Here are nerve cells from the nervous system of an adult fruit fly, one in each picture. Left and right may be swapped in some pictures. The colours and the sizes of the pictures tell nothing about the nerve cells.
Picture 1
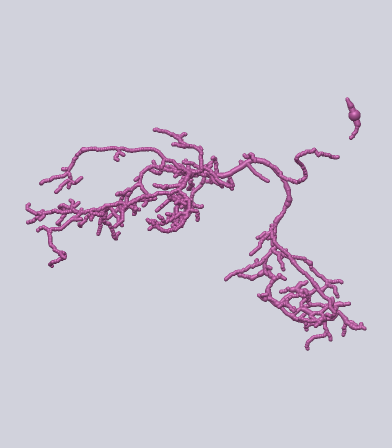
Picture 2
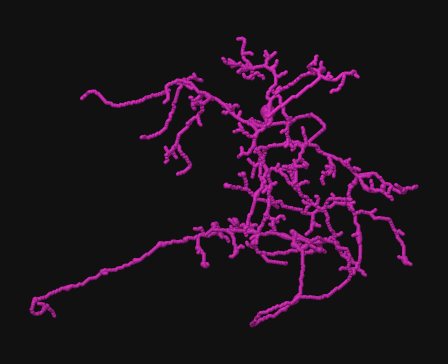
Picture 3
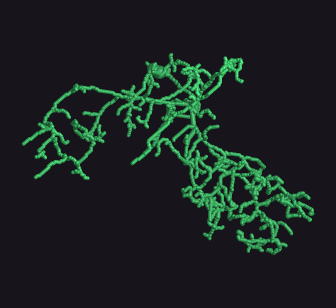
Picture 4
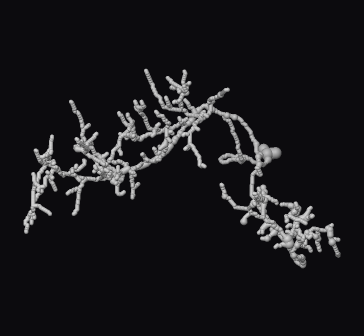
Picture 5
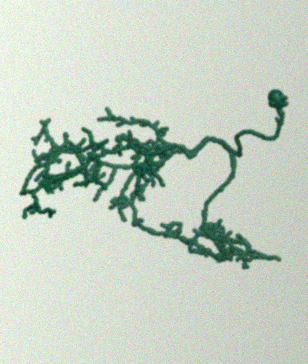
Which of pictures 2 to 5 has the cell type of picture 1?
4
